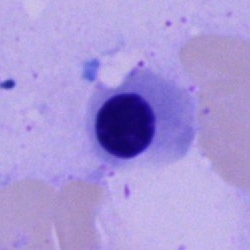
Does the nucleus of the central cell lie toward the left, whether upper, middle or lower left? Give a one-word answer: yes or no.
Yes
